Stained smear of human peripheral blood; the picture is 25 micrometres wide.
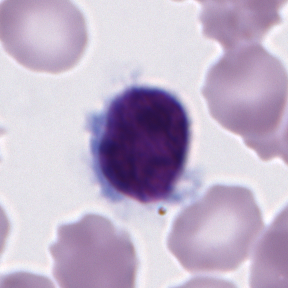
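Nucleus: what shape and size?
Oval with no lobes, about 10 by 8 micrometres.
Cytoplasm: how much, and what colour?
Only a narrow rim, pale blue.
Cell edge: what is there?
Fine, hair-like cytoplasmic projections extend from it on several sides.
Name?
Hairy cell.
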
